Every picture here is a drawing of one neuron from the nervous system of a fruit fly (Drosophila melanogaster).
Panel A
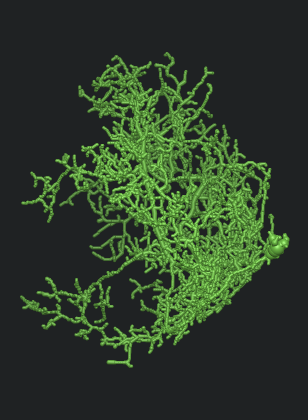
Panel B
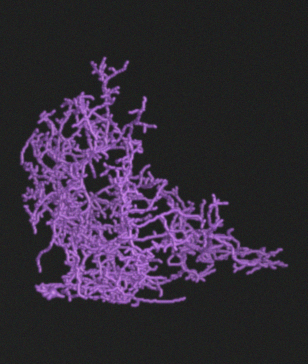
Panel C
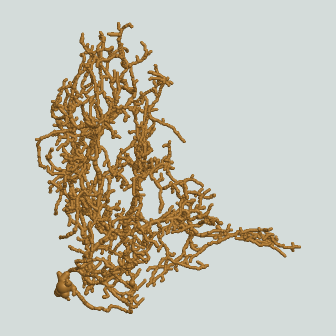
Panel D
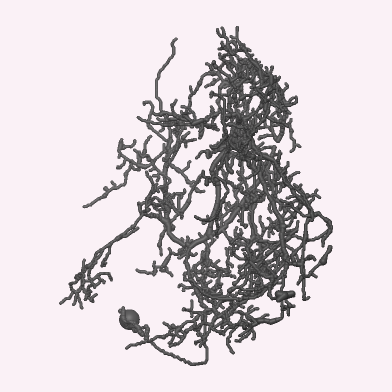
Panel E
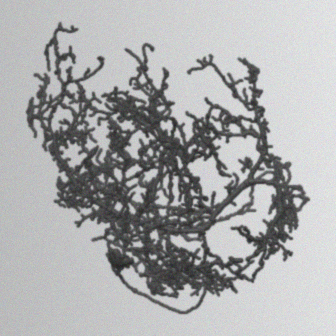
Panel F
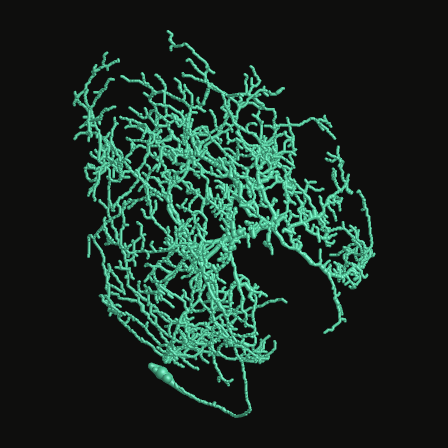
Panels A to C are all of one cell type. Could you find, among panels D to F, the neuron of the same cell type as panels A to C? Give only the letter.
E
